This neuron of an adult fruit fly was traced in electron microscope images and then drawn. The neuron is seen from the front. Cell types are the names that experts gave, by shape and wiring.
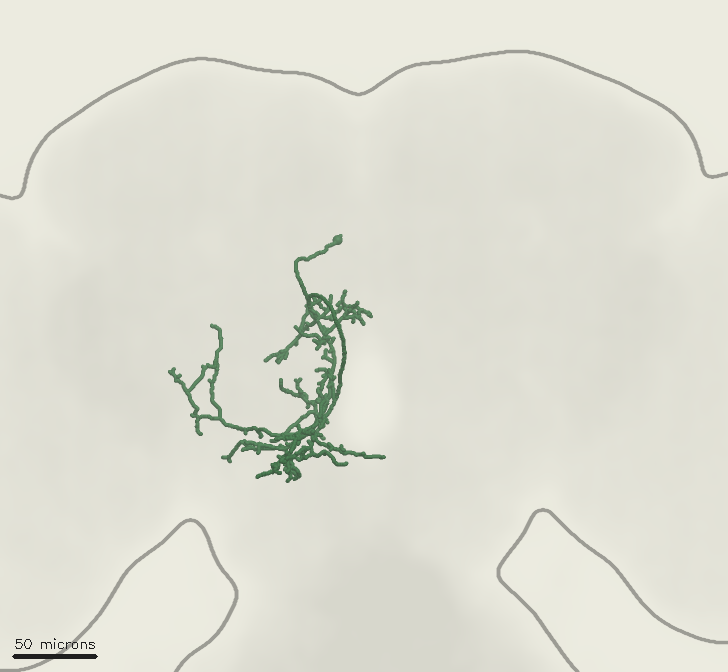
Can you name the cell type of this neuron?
CB4037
